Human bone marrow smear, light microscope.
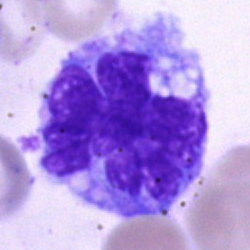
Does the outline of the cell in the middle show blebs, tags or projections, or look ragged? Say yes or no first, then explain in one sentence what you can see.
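Yes. The upper edge of the cell is ragged with small pale blebs.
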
